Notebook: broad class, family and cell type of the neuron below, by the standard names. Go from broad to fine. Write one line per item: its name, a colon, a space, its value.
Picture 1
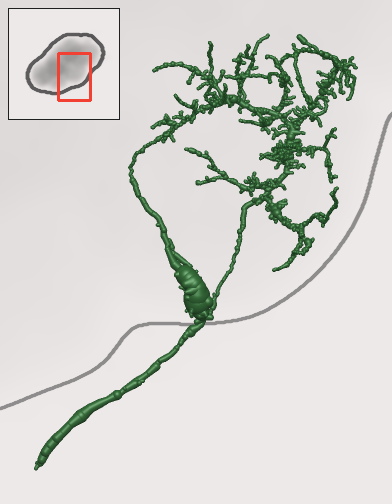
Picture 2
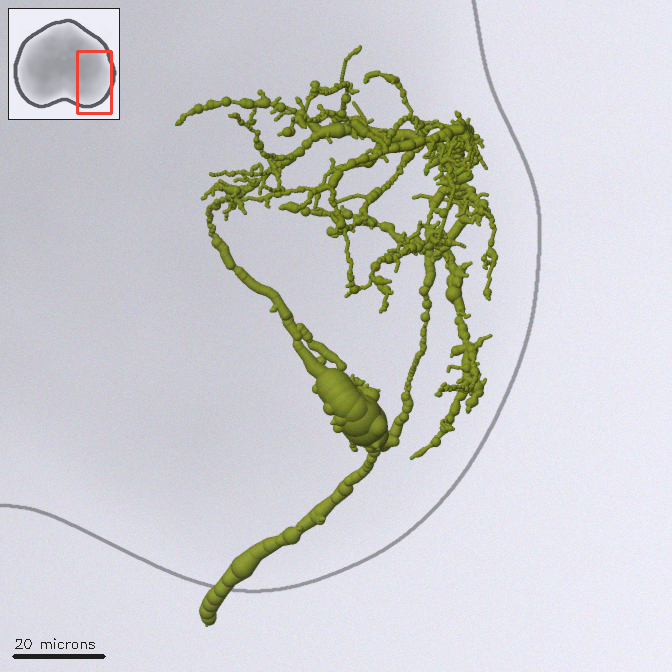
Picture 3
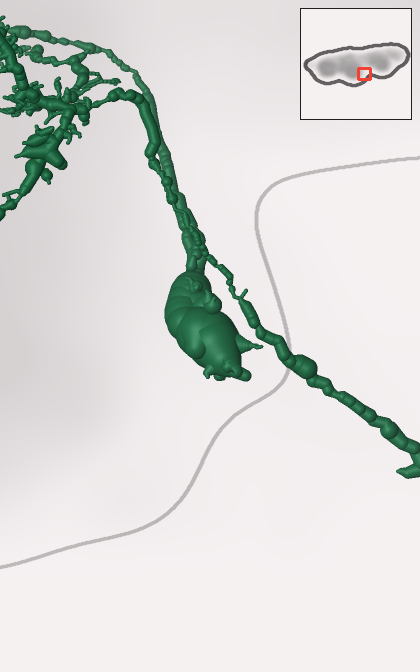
broad class: motor neuron of the nerve cord
family: hemilineage 20B.21B.22B
cell type: Sternal posterior rotator MN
